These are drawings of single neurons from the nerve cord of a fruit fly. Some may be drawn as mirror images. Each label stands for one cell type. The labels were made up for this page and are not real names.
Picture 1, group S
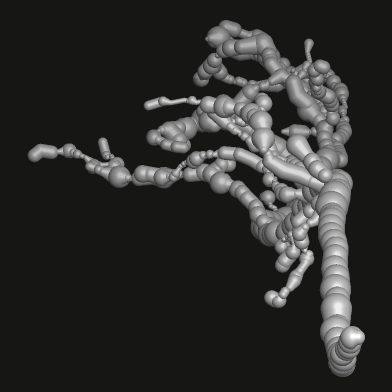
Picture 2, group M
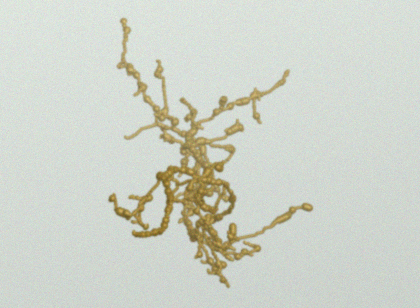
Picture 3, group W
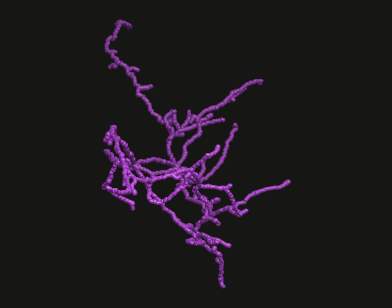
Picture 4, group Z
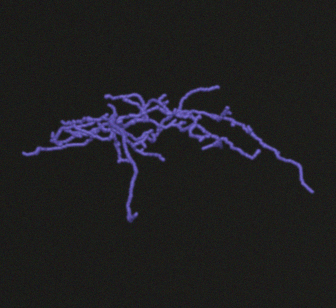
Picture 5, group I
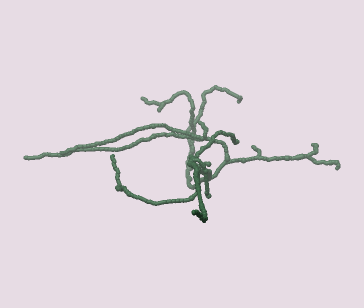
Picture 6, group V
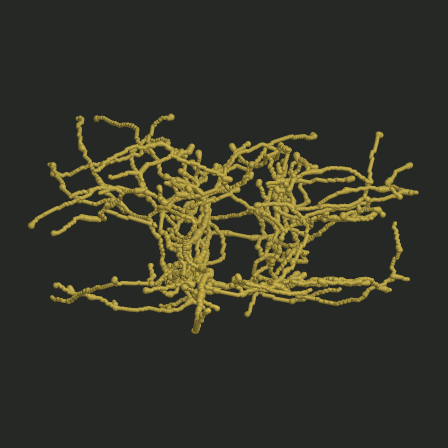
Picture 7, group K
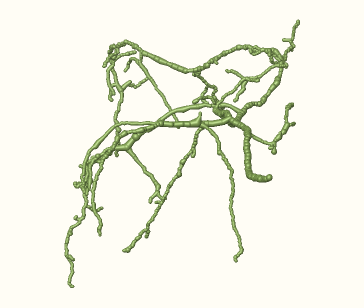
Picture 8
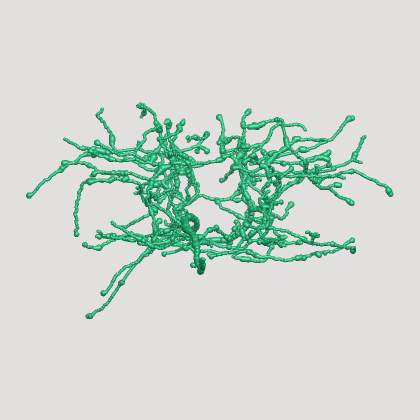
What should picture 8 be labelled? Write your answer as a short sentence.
It belongs to group V.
